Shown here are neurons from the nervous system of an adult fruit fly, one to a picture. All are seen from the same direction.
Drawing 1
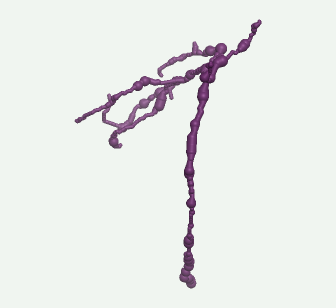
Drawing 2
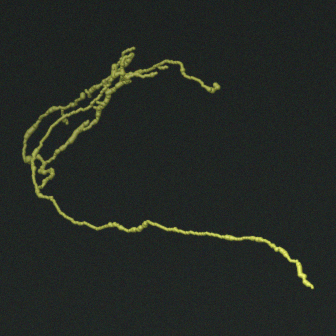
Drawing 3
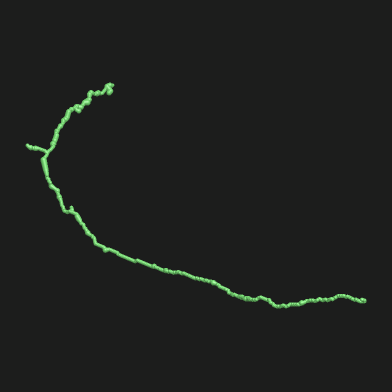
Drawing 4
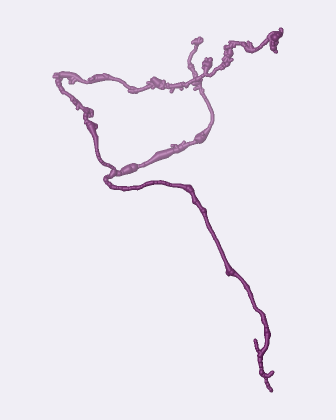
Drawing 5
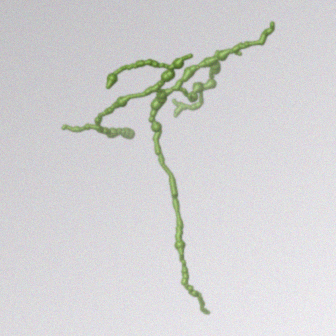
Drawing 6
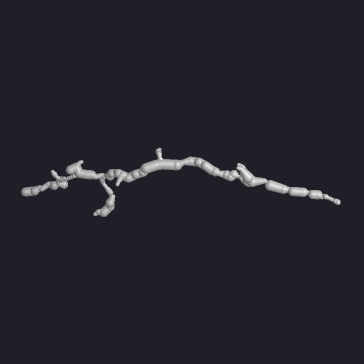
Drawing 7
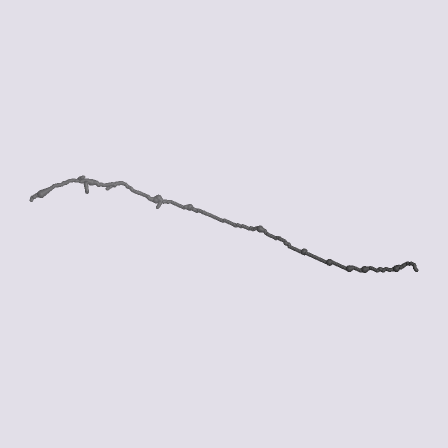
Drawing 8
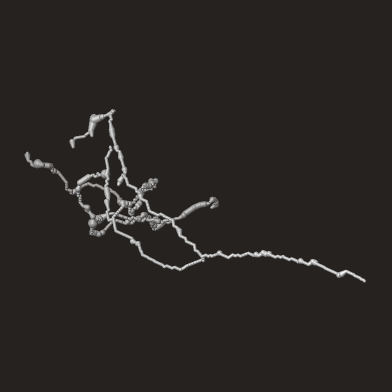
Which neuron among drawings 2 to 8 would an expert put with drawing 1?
Drawing 5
